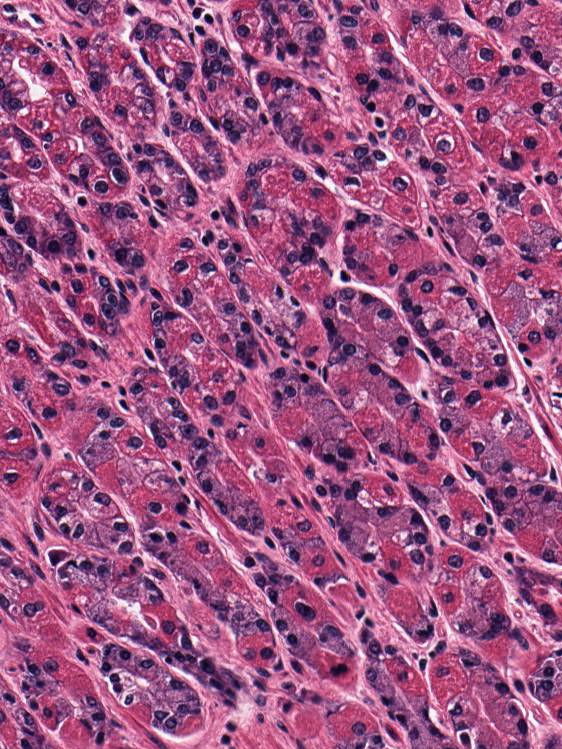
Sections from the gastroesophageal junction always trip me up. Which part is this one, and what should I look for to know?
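Oxyntic mucosa occupies the field. Closely packed glandular tubules run parallel and diagonally across it, made up of intermingled parietal cells, with bright pink cytoplasm and a round central nucleus, and chief cells, with purple-grey granular cytoplasm.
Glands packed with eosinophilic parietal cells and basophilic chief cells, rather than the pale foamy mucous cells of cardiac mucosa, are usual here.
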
